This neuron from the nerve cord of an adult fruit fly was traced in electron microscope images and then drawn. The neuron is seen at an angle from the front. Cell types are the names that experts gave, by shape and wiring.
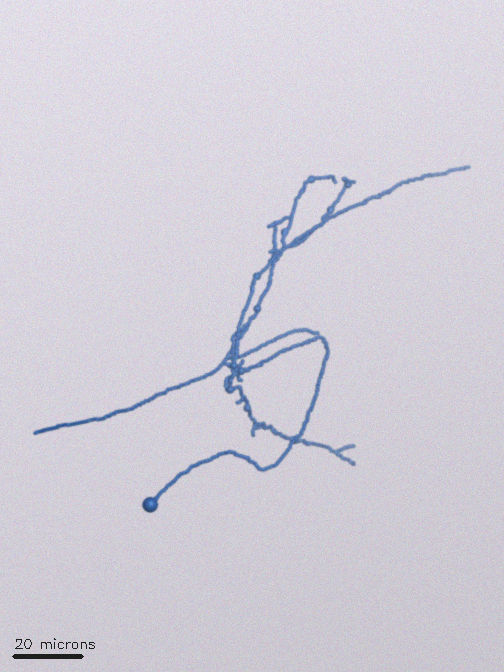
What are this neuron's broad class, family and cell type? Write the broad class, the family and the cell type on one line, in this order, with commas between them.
ascending neuron, hemilineage 08B, AN08B113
